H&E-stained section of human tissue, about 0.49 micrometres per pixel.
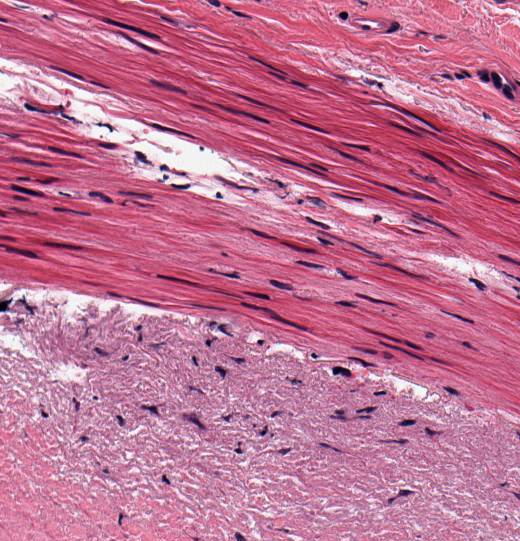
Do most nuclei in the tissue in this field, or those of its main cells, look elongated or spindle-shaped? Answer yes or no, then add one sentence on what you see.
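Yes. The nuclei in the upper band are dark, elongated and aligned parallel to the fibres.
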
